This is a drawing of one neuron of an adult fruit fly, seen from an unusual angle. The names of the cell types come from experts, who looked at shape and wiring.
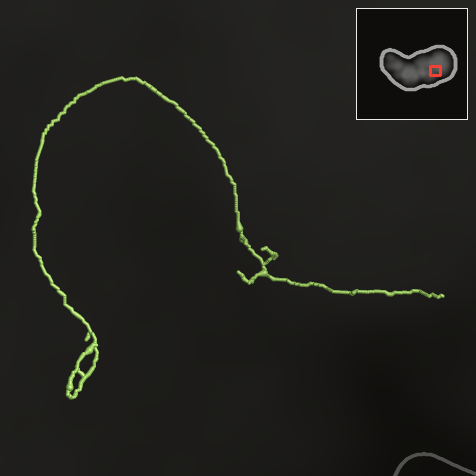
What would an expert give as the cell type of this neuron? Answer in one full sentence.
By type, the neuron is ORN_VM1.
